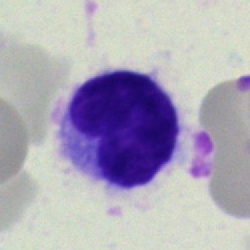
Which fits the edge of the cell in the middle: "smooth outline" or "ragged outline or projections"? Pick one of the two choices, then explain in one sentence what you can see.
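Ragged outline or projections. The edge of the cell is fuzzy with small irregular projections.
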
